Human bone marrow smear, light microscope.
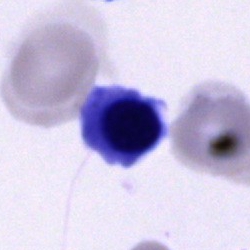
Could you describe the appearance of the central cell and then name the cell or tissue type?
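The outline of the cell is irregular, marked by small angular bulges. Its nucleus lies off-centre, displaced toward the right. The cytoplasm surrounds it as a rim, broadest on the left side, and contains no visible granules. This cell is an erythroblast.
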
